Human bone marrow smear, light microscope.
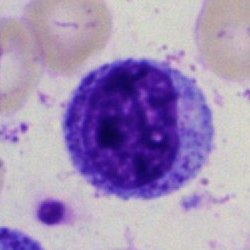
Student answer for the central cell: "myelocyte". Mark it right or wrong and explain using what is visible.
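Deciding feature: speckled, finely granular cytoplasm.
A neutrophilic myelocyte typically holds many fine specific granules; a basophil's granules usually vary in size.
Myelocyte fits; the fine texture weighs against basophil. Granules spread through the cytoplasm as such would suit either name.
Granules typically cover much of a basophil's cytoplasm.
Also seen: round outline; nucleus toward the left, wider cytoplasm band on the right; coarse chromatin, dark clumps between paler areas. Red cells near top left and top right, not touching the cell.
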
